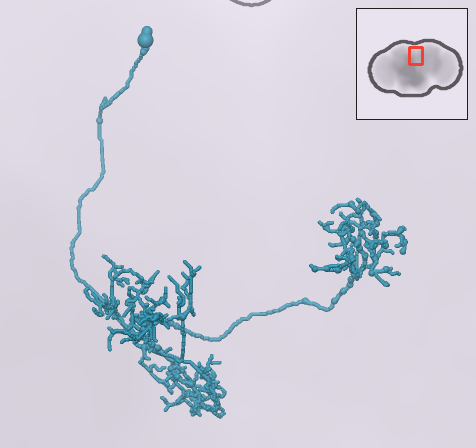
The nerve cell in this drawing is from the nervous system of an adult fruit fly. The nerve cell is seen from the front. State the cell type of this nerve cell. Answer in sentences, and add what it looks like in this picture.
The cell type is hDeltaC. Its broad class is central-brain intrinsic neuron. The picture shows dozens of branch ends. As drawn here it is about as wide as it is tall.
